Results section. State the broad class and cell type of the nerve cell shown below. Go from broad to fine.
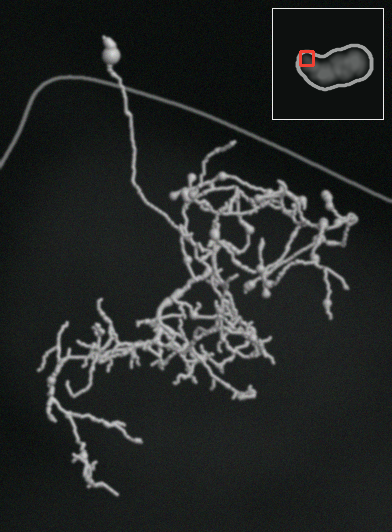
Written: nerve-cord intrinsic neuron; INXXX446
